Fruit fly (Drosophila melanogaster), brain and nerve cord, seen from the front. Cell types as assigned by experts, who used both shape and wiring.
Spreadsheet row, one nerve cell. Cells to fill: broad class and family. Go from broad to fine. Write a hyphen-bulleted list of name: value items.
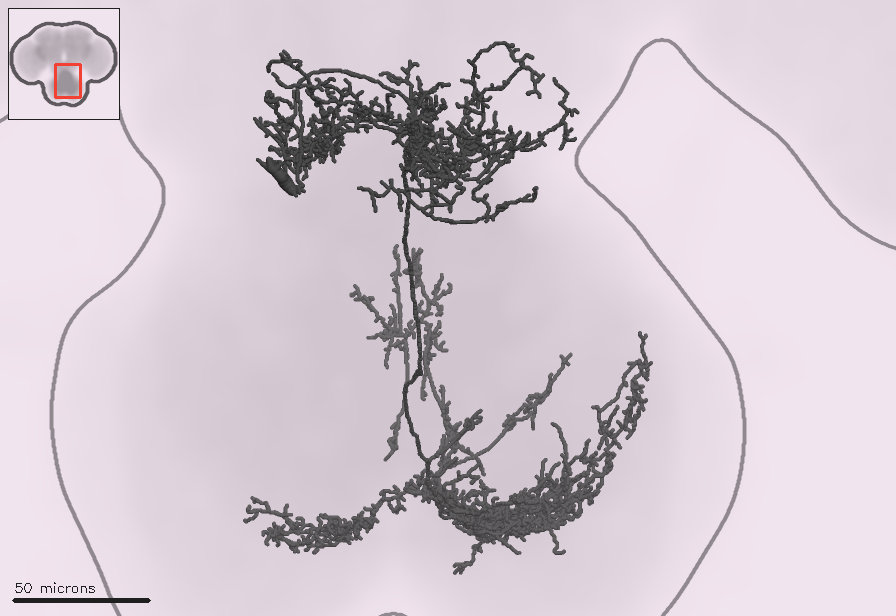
- broad class: descending neuron
- family: hemilineage MX3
